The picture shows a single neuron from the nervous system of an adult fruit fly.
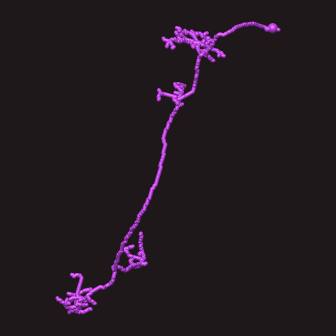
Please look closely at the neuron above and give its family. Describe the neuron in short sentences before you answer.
The cell body can be seen at the upper right of the picture. As drawn here it is taller than it is wide. This is an optic-lobe intrinsic neuron. Its family is TmY.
